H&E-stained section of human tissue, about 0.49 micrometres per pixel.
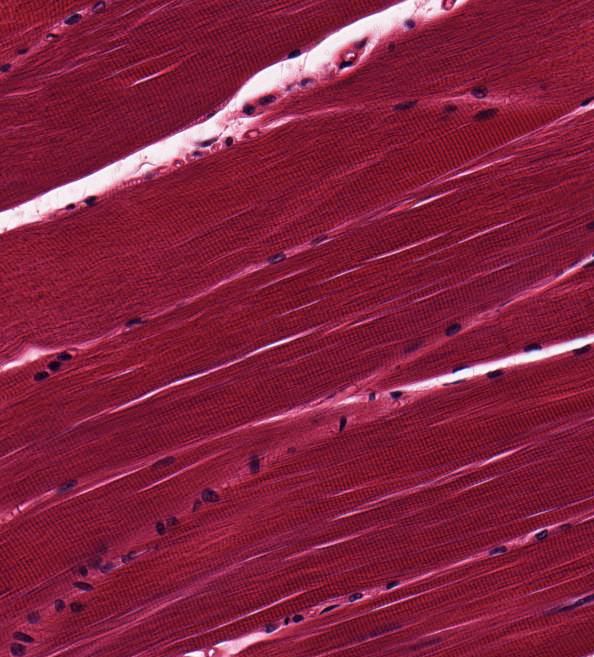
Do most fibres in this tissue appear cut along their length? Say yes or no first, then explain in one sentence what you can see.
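Yes. Long muscle fibres lie parallel and run diagonally from lower left to upper right across the whole field.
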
